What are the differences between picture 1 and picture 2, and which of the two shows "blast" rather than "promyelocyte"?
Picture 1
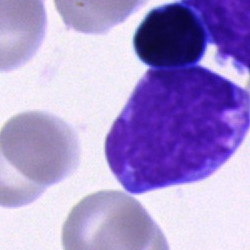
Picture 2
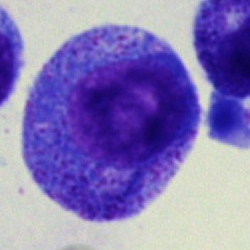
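Picture 1 shows a blast, and picture 2 shows a promyelocyte. The blast has an irregular, somewhat angular outline rather than a smoothly round one. Its nucleus occupies nearly the entire cell and leaves only a very thin rim of cytoplasm, whereas the promyelocyte has abundant cytoplasm around its nucleus. In the promyelocyte the nucleus lies off-centre, toward the upper right of the cell. Both cells have fine chromatin: in the blast it is evenly spread without coarse clumps, and in the promyelocyte it is finely textured rather than coarsely clumped. The blast stains a fairly uniform purple-violet throughout, while numerous reddish-purple granules are scattered throughout the cytoplasm of the promyelocyte.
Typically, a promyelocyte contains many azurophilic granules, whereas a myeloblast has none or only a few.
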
